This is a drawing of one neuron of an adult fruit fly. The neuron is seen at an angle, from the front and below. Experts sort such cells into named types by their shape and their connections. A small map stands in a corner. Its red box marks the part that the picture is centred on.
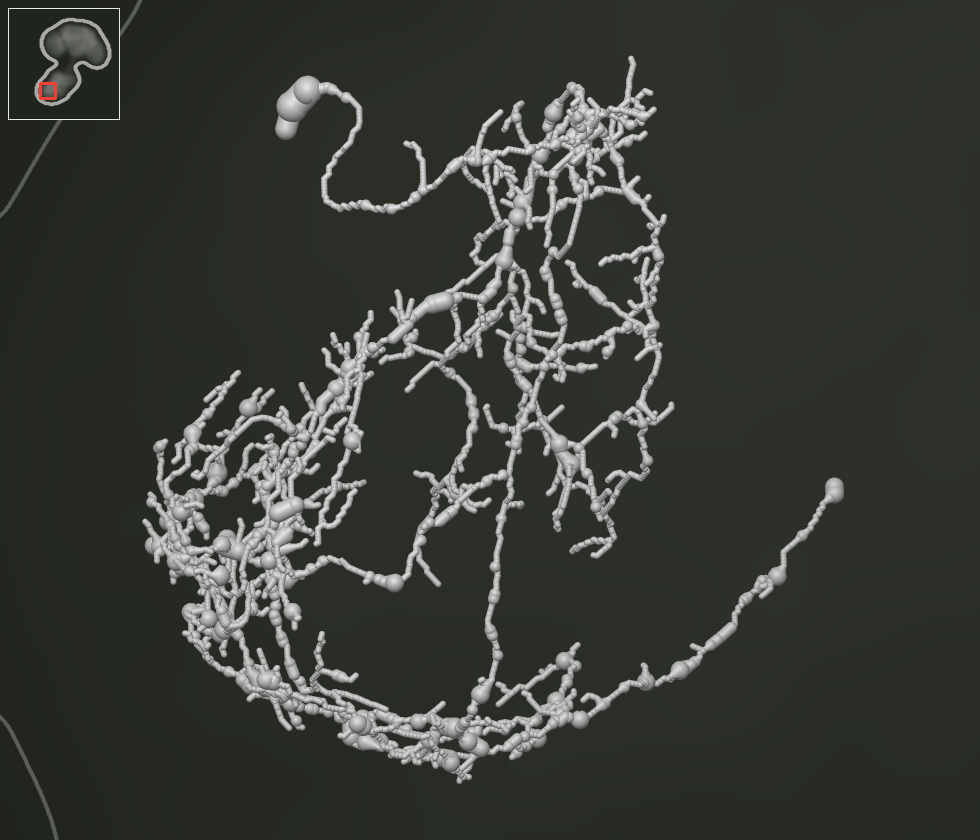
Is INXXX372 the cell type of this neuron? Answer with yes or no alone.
yes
